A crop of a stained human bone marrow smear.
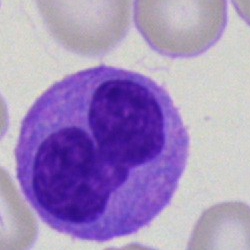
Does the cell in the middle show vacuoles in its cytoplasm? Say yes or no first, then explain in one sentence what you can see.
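No. No vacuoles are seen in the cytoplasm.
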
